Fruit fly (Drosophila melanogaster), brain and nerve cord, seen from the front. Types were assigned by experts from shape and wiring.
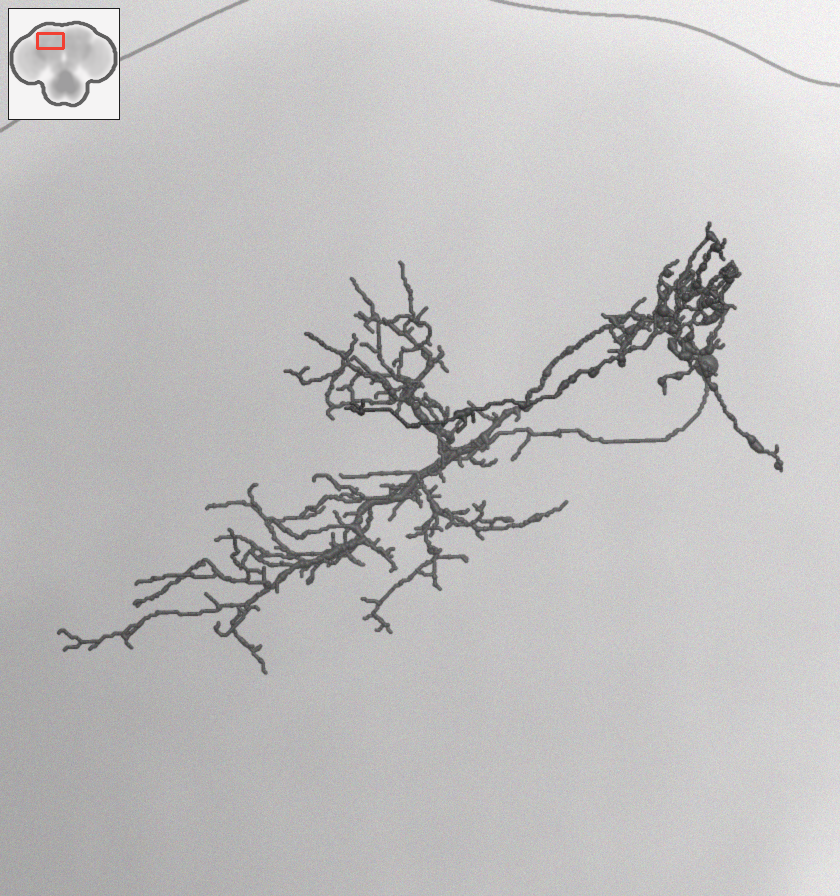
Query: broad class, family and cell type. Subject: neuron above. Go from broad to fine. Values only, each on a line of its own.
central-brain intrinsic neuron
hemilineage DM3_dorso_lateral
SMP327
